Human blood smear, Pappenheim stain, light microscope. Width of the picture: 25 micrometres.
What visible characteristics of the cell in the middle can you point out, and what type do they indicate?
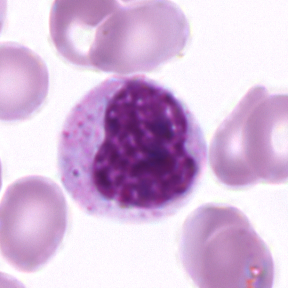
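A smooth, round outline bounds the cell. An indentation gives the nucleus a bean-like shape. The cytoplasm is pale lilac-grey, with sparse, fine pinkish-purple granules scattered through it. This is a metamyelocyte.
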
